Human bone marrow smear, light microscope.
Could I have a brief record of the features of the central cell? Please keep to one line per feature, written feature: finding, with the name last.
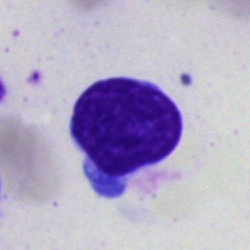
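Cytoplasm: scant, mainly a small bulge at lower edge
Colour: visible cytoplasm blue
Nucleus: fills almost whole cell
Chromatin: dark purple, dense, faintly mottled
Name: lymphocyte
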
